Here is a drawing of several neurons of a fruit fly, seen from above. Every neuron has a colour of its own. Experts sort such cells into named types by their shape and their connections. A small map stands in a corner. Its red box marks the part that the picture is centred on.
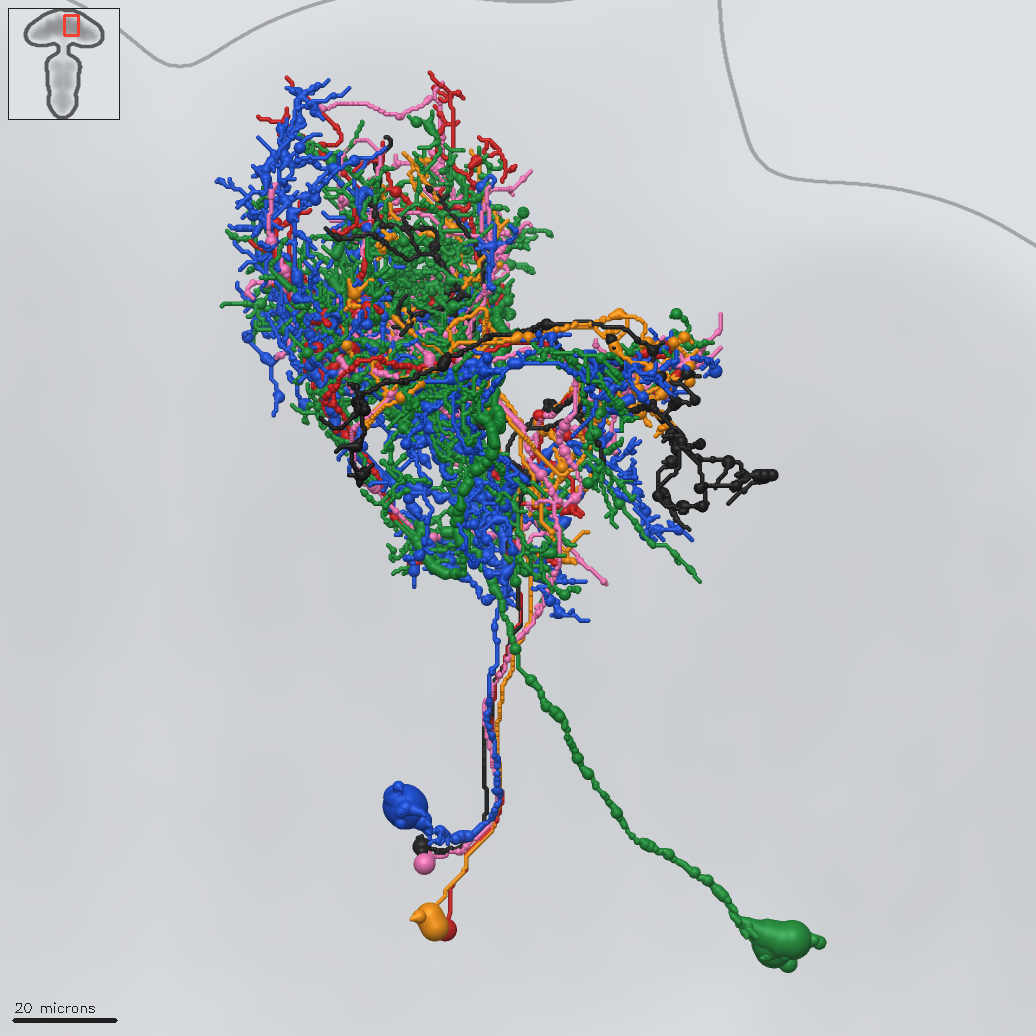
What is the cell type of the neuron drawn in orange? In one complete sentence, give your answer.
To this neuron applies the cell type name SIP074_a.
